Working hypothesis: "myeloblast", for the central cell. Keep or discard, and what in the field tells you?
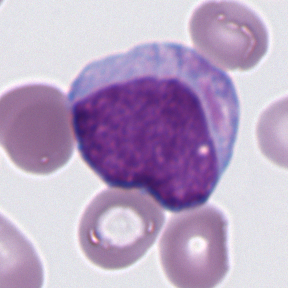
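Granules: none are distinct in the cytoplasm.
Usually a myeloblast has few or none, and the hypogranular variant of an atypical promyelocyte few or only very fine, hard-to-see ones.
This feature therefore fits both names.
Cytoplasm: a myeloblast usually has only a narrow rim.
Here it is wider along the top and right than along the bottom, which suits myeloblast less well. Nucleus: about 60% of the cell's area, with a shallow notch in its lower edge. Myeloblast does not fit; the cell is an atypical promyelocyte.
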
